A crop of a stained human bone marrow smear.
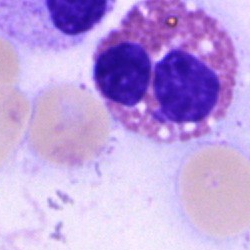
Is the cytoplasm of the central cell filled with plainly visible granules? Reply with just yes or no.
Yes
